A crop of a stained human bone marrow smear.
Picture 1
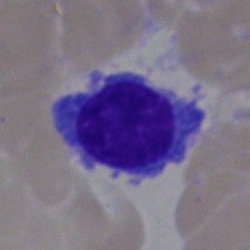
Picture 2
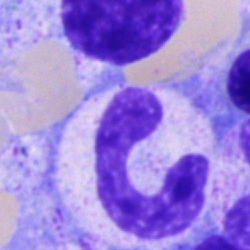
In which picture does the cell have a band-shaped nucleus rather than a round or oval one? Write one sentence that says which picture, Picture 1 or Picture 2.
The cell shown in picture 2 carries a curved, lobeless band-shaped nucleus.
